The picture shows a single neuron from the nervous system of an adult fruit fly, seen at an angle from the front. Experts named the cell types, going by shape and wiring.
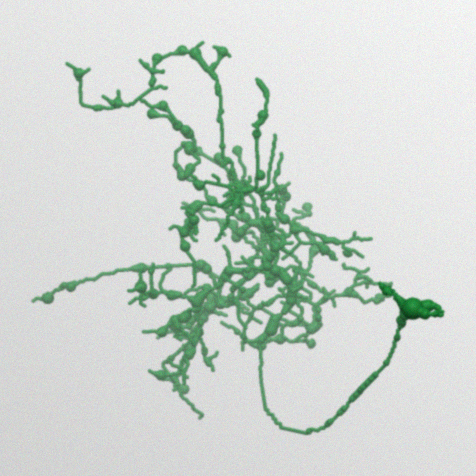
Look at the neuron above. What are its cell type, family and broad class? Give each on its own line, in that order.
LHAV4c1
hemilineage VLPl4_dorsal
central-brain intrinsic neuron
